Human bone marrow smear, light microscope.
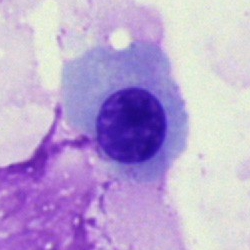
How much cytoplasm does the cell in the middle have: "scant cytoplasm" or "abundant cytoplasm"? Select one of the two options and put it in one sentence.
Abundant cytoplasm fills the cell around its nucleus.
